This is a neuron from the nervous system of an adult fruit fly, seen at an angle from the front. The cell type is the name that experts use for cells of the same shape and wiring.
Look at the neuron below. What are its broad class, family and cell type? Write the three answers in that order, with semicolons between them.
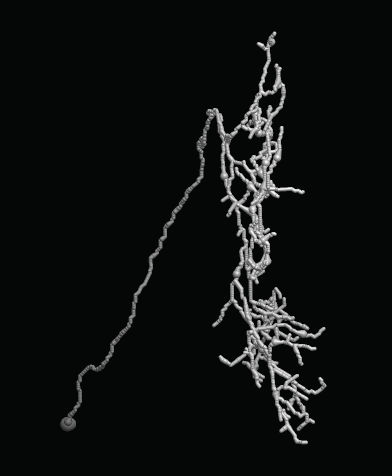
optic-lobe intrinsic neuron; Li; Li18b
